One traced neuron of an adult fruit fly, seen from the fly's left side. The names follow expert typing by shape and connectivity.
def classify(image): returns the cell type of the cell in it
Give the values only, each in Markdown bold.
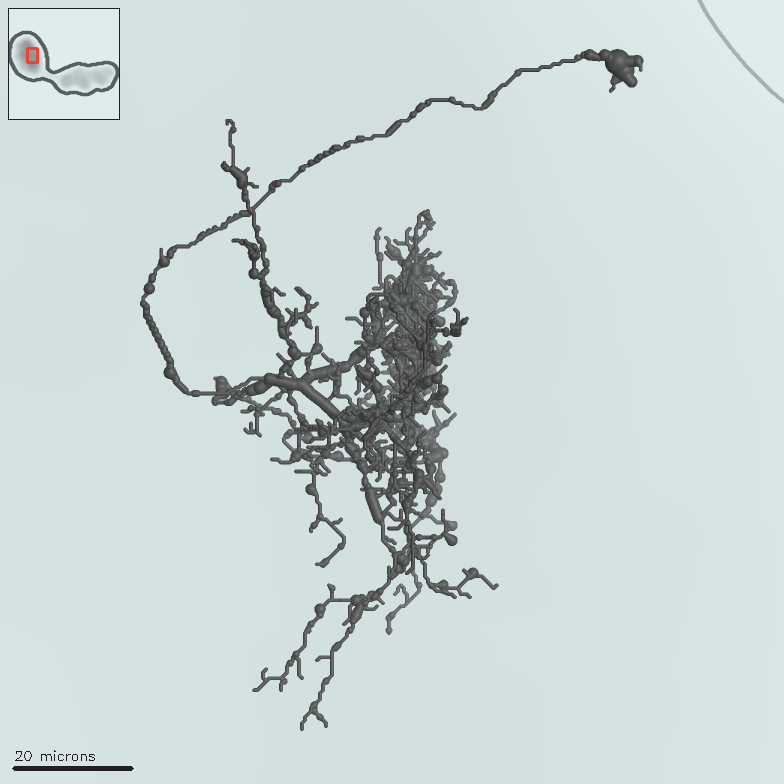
**PS200**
